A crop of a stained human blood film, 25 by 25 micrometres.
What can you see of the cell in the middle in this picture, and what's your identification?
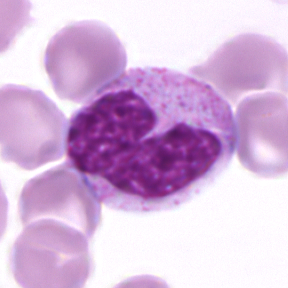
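The nucleus is bent like a kidney, with its notch opening toward the top of the picture, and measures about 13 by 9 micrometres. Its chromatin is dark purple and coarsely clumped, with paler gaps between the clumps. The cytoplasm is widest at the upper right, above the nuclear notch, and fine, small pink-violet granules are scattered through it. The cell is a band neutrophil.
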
